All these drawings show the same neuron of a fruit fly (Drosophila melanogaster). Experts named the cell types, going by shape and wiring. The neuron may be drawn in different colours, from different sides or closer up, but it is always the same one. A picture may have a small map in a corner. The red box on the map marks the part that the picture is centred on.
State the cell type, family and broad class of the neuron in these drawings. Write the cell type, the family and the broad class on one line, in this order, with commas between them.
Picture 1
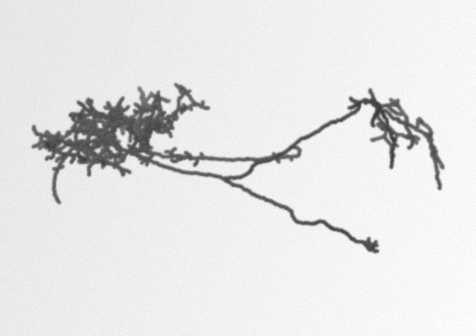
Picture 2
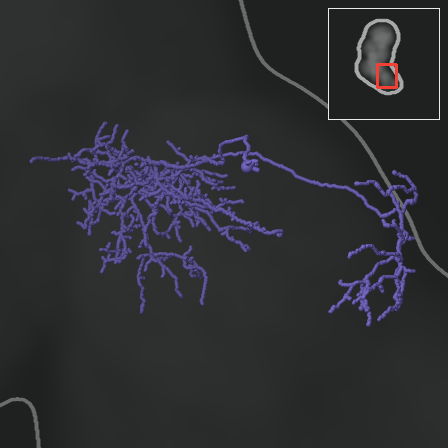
IN08A016, hemilineage 08A, nerve-cord intrinsic neuron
